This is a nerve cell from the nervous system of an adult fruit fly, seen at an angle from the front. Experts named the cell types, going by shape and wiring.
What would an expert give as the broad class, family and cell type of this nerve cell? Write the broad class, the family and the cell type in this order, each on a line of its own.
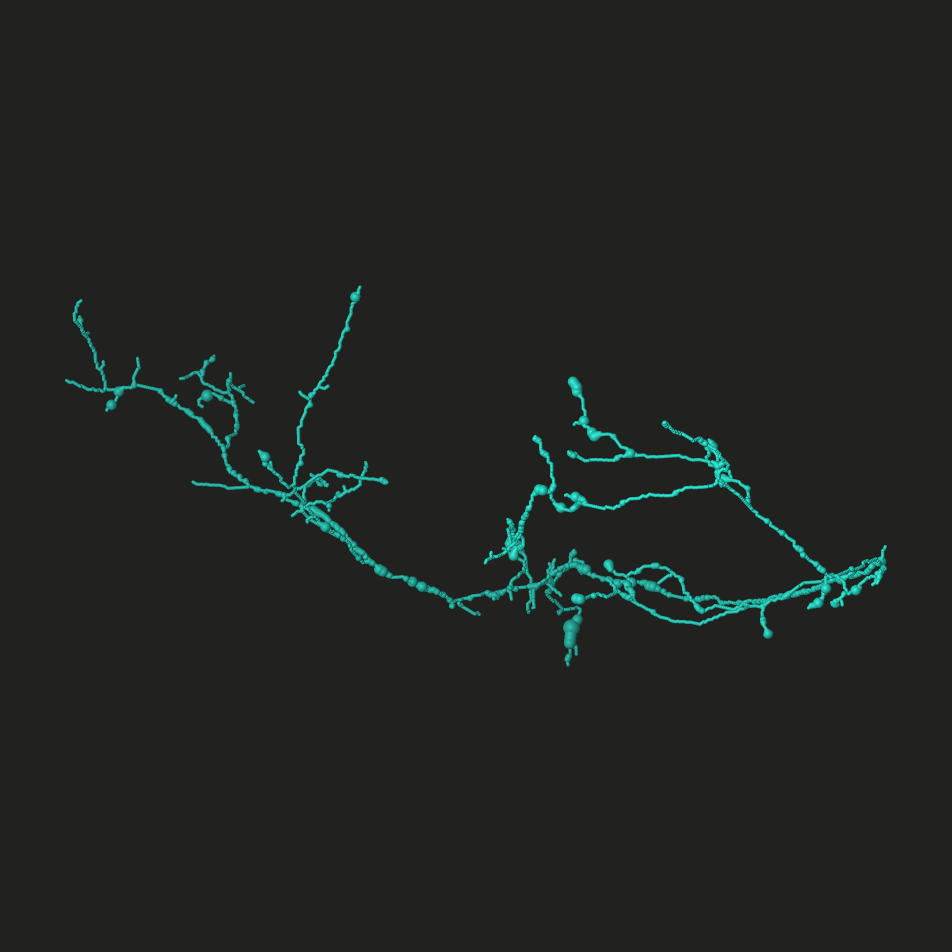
central-brain intrinsic neuron
hemilineage LB19
GNG600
